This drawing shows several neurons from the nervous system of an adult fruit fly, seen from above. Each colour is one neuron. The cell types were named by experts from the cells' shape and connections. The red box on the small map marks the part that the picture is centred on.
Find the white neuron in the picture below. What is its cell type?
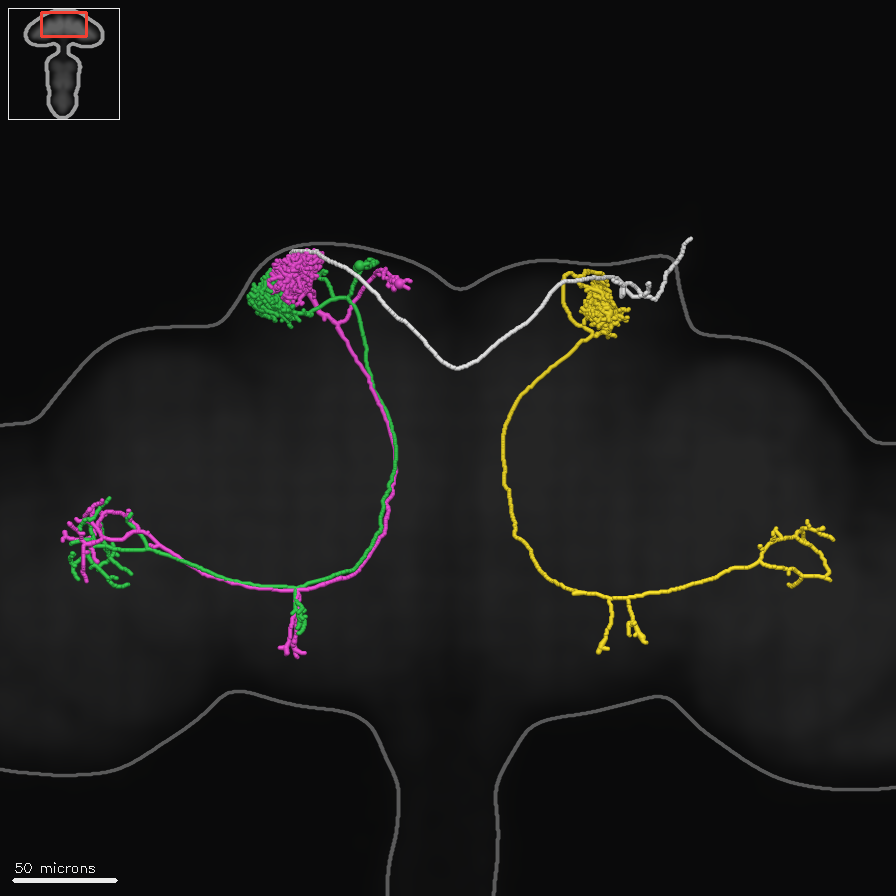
ORN_VA1d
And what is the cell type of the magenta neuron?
VA1d_adPN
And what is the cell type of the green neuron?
VA1v_adPN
